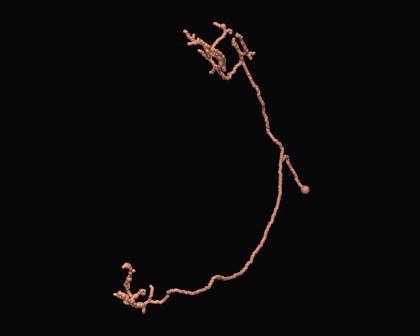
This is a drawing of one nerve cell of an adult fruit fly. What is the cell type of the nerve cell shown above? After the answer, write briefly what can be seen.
Its cell type is Tm33. It is an optic-lobe intrinsic neuron. The cell body is on the right of the picture. As drawn here it is taller than it is wide.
